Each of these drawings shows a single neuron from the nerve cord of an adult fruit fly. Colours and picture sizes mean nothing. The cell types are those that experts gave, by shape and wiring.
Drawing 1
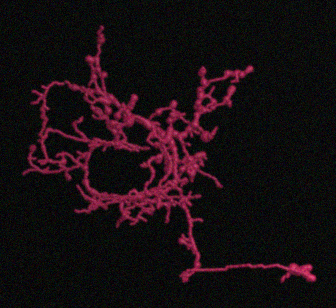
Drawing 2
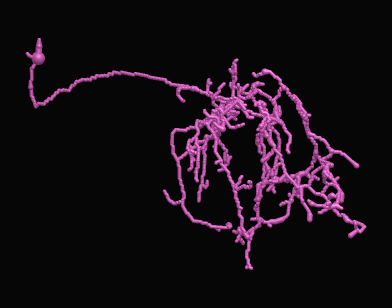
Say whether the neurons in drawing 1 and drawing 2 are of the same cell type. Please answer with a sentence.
They are of the same cell type.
